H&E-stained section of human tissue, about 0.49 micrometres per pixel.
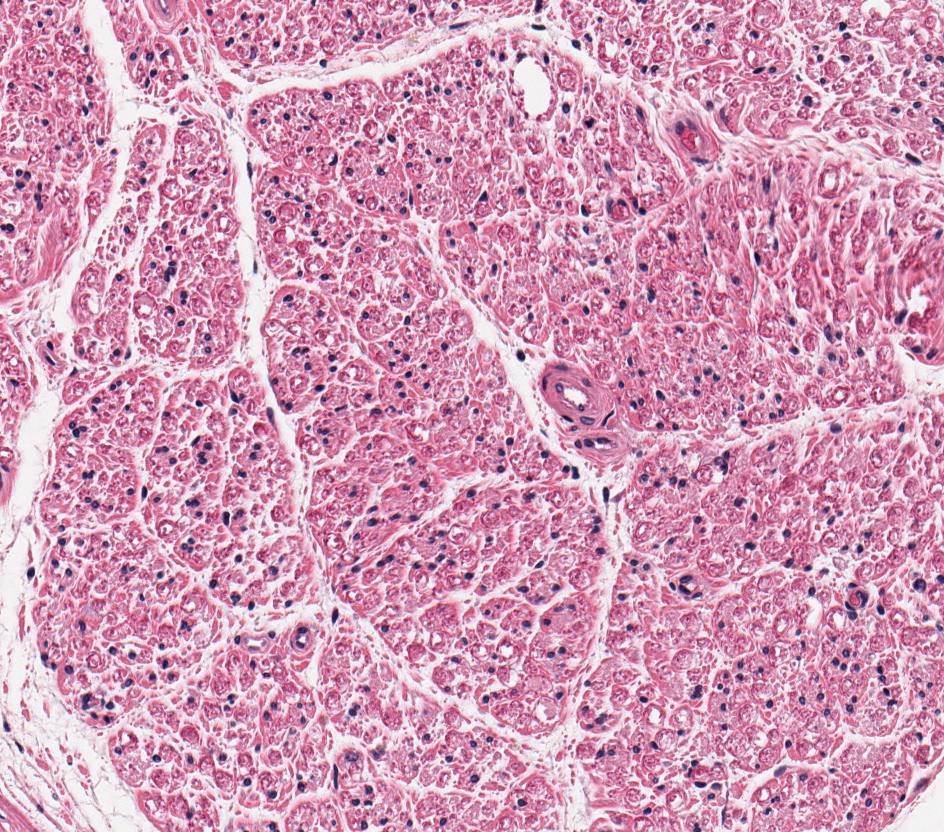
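Tibial nerve, haematoxylin and eosin. Tissue divided into many rounded to polygonal compartments by thin pale fibrous septa. Fibres mostly cut in cross section as small round profiles; in the upper right they run obliquely as elongated streaks. Right of centre, a small thick-walled vessel with a narrow round lumen lies in a septum.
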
